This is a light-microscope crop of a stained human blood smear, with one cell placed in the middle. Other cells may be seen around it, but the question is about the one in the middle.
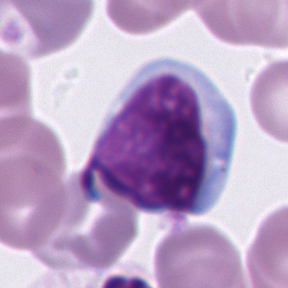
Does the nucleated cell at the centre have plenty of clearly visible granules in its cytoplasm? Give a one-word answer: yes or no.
No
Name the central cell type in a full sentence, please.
The cell at the middle of the crop is recognized as a typical lymphocyte.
